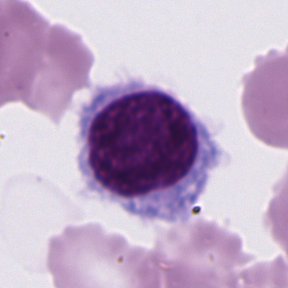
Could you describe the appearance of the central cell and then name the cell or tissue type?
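The border is ragged rather than smooth, and fine hair-like projections extend from the edge of the cytoplasm. The nucleus is positioned off-centre toward the upper left. No granules are visible in the cytoplasm. Designation: hairy cell.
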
